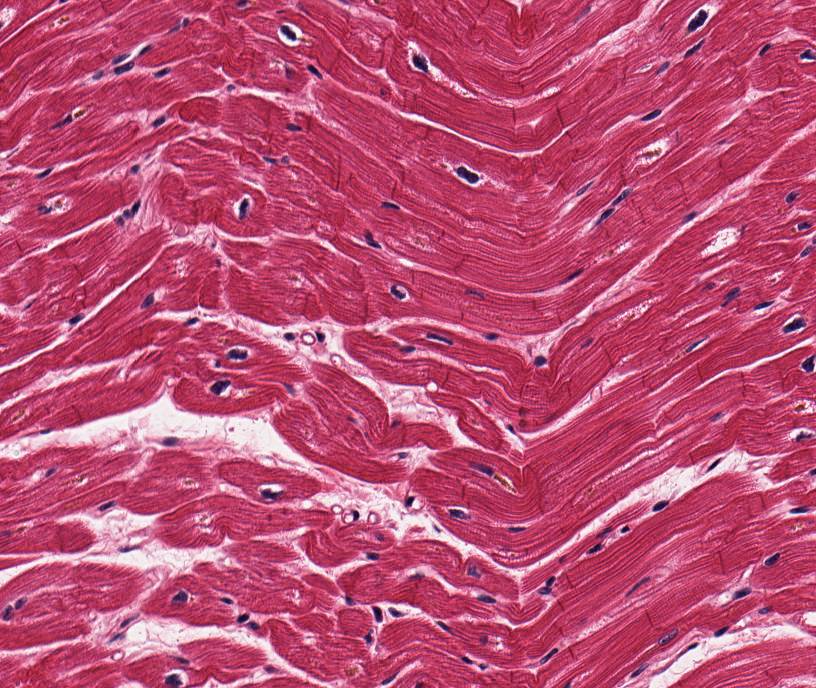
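Atrial appendage of the heart, haematoxylin and eosin. Muscle fibres branch and join their neighbours, and dark transverse lines, the intercalated discs, cross them at intervals. At the poles of some nuclei, pale zones hold golden-brown granular pigment. Between the fibres lies scant loose connective tissue with small capillaries, most evident in the lower centre and left of the field.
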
